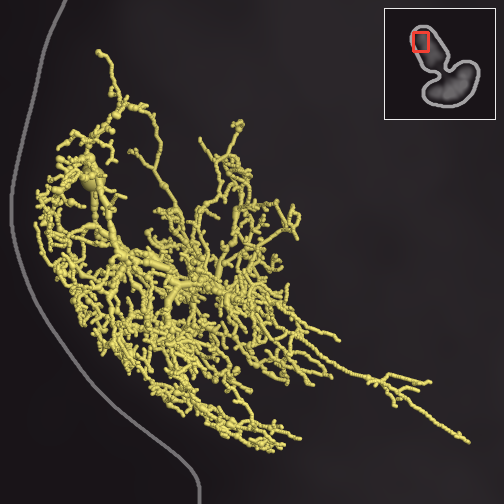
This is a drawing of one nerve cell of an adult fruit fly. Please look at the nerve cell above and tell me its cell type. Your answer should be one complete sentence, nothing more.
This nerve cell represents the cell type IN19A031.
